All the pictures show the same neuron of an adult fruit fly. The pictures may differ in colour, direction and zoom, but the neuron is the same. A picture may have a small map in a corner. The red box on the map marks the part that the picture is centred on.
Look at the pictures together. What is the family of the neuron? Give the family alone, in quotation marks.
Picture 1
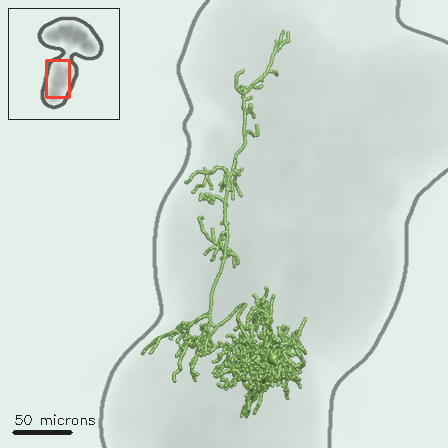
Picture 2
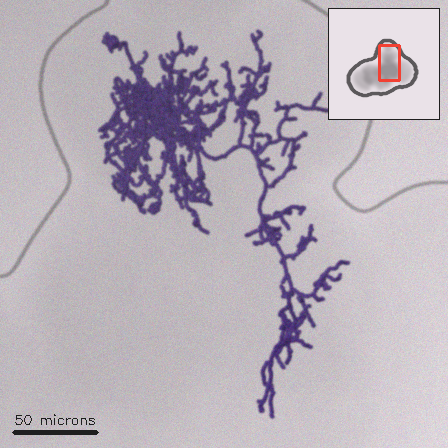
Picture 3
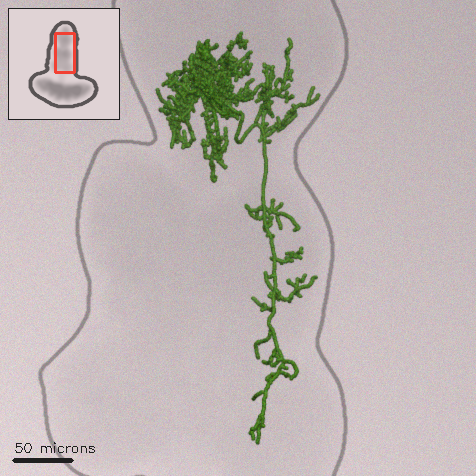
"hemilineage 18B"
